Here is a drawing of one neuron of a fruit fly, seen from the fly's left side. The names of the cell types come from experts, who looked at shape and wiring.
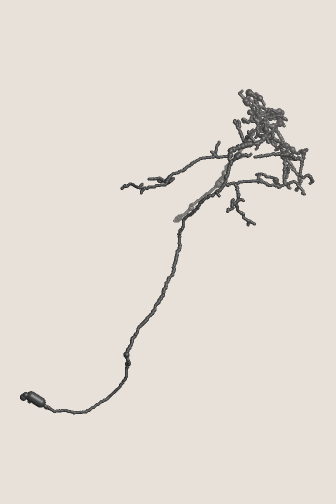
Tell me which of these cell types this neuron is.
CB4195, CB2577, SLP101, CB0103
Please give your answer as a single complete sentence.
The cell type of this neuron is CB0103.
